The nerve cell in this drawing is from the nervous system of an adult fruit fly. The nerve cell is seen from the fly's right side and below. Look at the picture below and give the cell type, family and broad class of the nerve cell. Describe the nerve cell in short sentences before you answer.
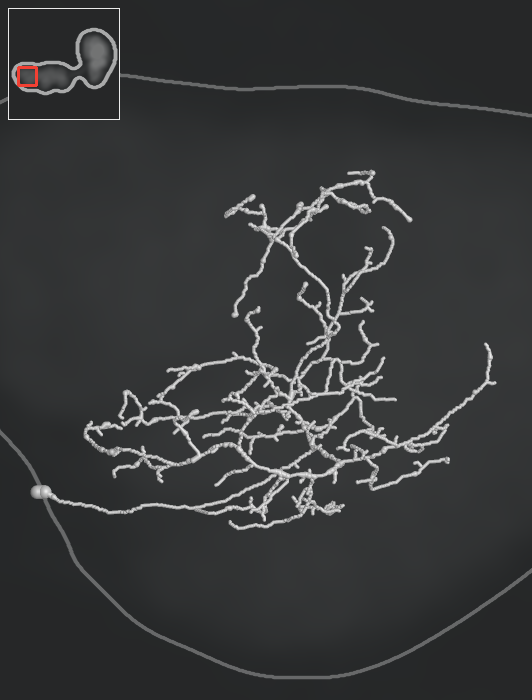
The picture shows dozens of branch ends. In this view it is wider than it is tall. The cell type is IN04B068. The family is hemilineage 04B. Its broad class is nerve-cord intrinsic neuron.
